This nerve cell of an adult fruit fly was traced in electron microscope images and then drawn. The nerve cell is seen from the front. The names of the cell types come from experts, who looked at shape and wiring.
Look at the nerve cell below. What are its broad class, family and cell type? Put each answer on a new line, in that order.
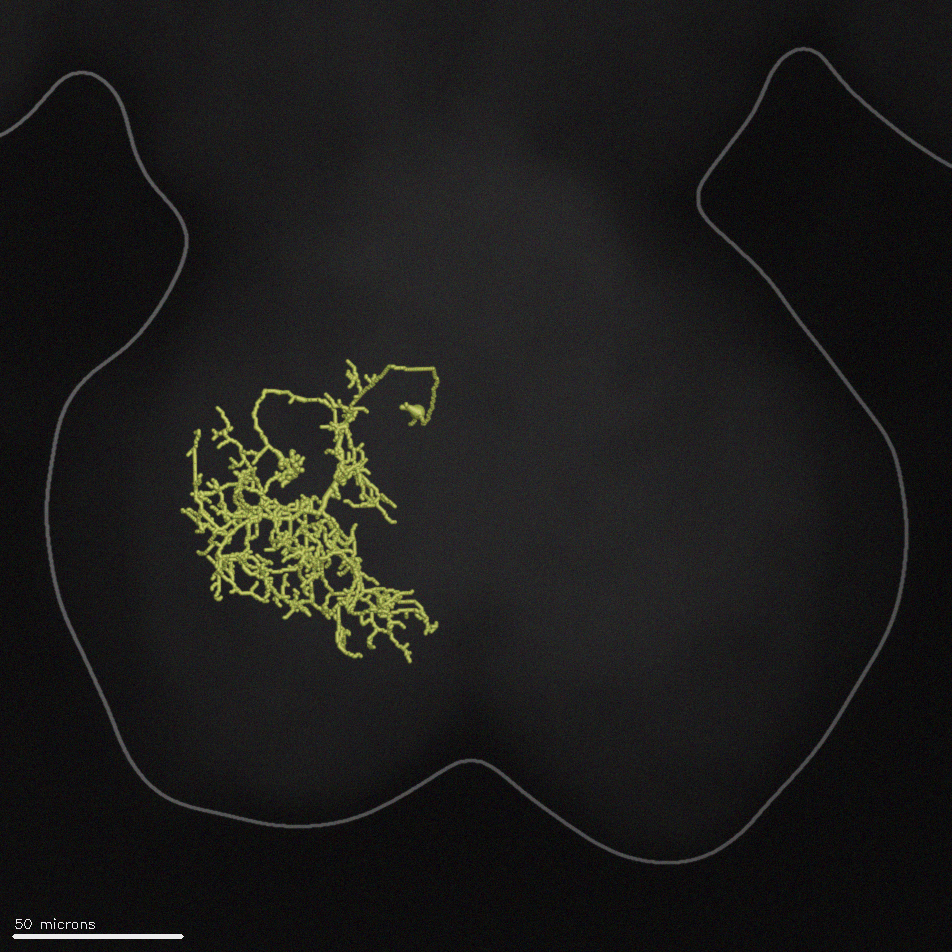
nerve-cord intrinsic neuron
hemilineage 03A
IN03A031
